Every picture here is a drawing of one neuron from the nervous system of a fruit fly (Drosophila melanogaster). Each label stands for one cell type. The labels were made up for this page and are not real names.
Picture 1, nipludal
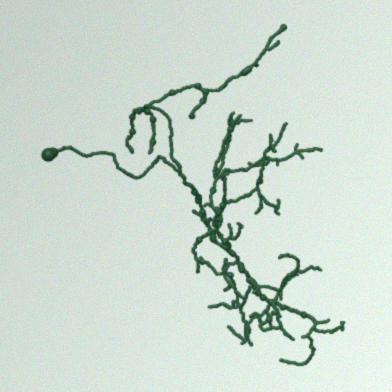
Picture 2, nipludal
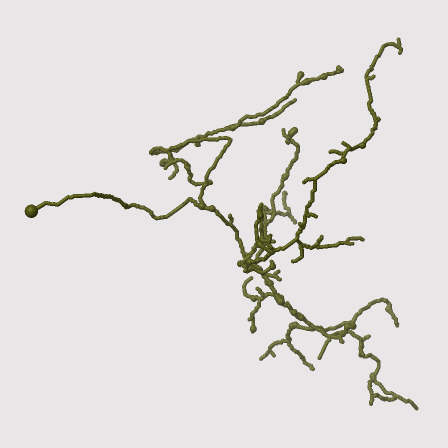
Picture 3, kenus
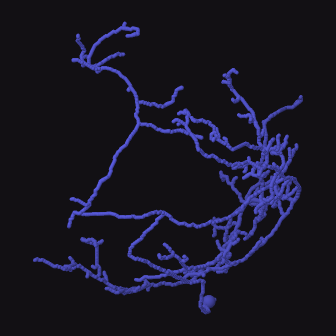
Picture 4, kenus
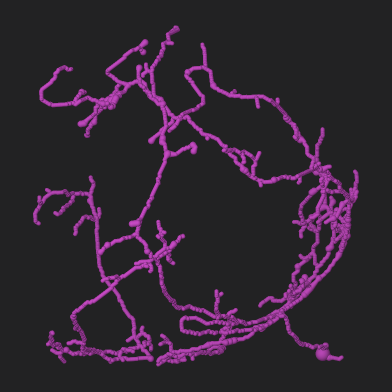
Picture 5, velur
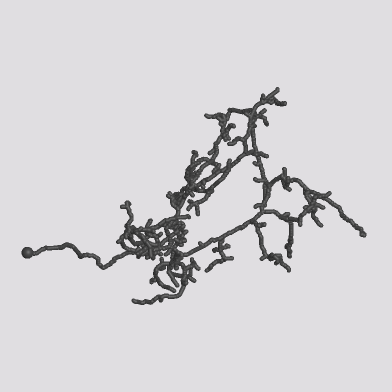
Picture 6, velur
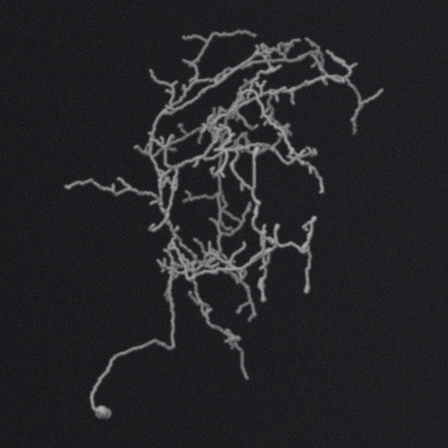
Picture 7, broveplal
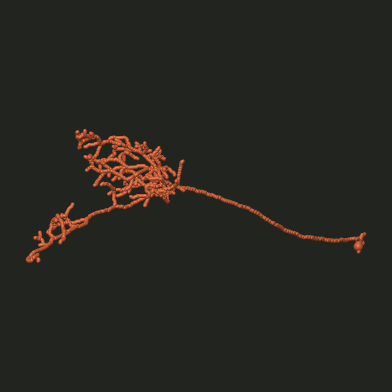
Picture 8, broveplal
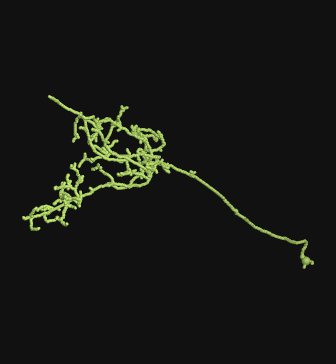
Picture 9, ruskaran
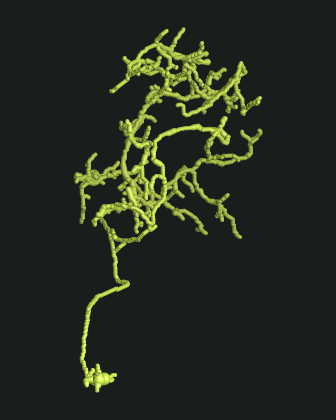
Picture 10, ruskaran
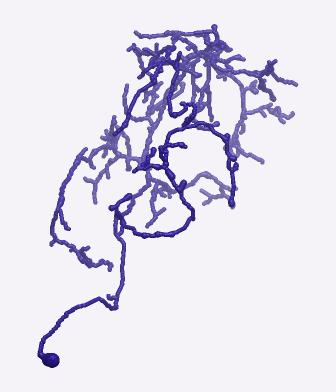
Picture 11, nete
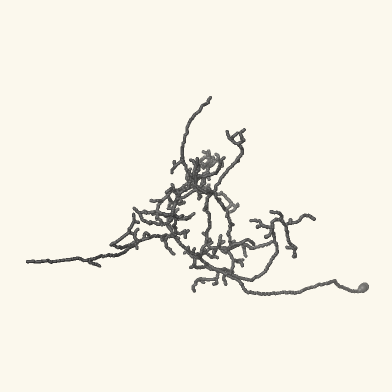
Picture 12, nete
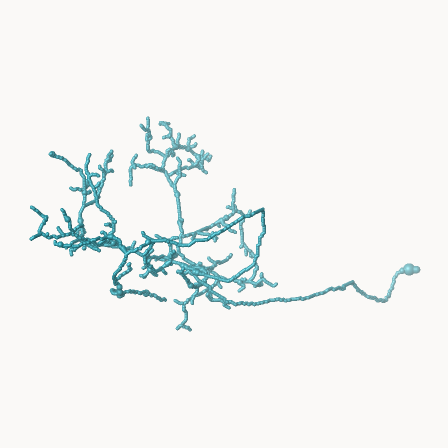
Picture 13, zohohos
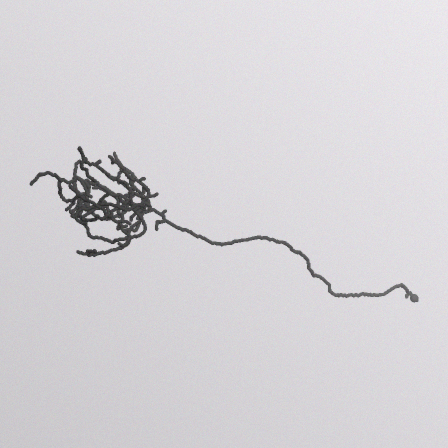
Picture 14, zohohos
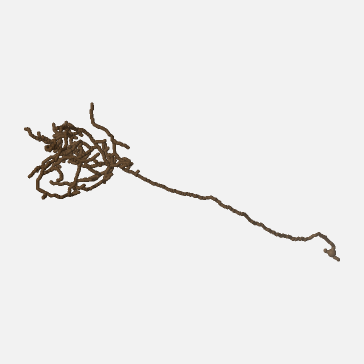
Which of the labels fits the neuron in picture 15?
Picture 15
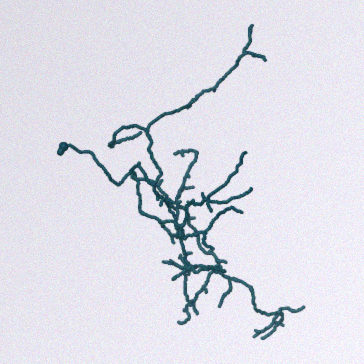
nipludal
